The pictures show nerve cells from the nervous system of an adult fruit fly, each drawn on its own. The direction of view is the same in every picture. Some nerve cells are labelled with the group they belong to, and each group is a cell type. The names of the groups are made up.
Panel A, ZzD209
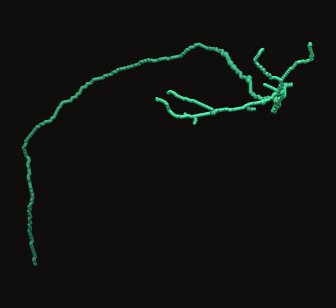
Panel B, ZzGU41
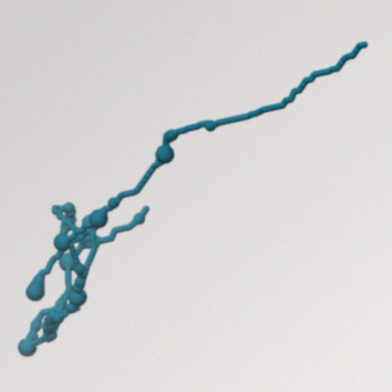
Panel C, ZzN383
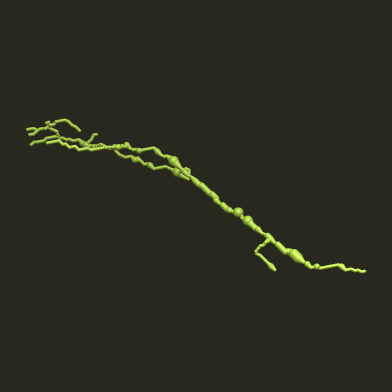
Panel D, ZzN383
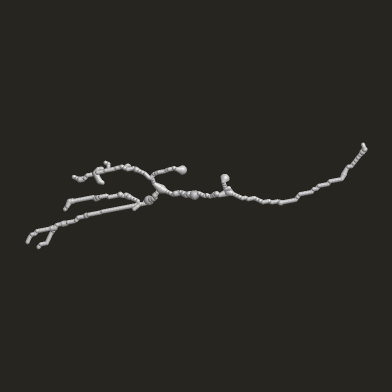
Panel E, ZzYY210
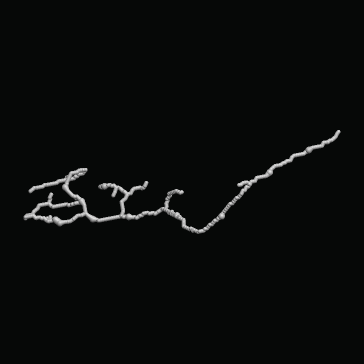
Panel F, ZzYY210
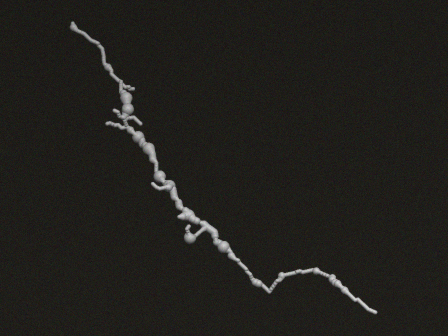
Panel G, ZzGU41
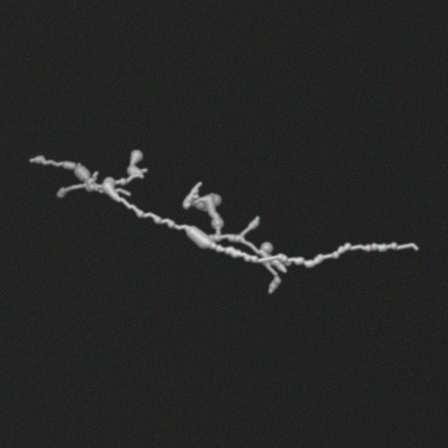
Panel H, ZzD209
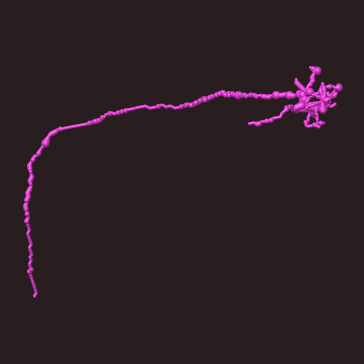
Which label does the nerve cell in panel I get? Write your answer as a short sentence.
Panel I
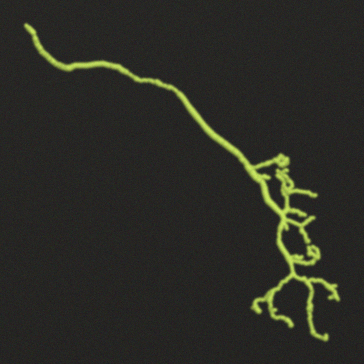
It belongs to ZzD209.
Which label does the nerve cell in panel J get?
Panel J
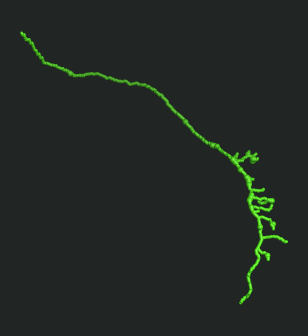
It belongs to ZzD209.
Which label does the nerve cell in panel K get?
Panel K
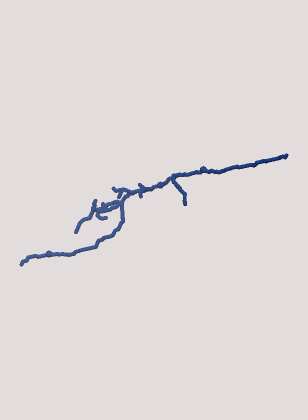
It belongs to ZzN383.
